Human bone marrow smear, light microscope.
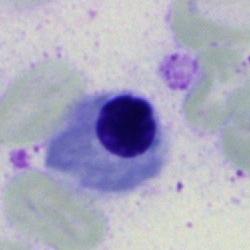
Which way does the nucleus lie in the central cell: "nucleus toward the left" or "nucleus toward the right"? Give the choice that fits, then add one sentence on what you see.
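Nucleus toward the right. The nucleus sits off-centre, toward the upper right of the cell.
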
